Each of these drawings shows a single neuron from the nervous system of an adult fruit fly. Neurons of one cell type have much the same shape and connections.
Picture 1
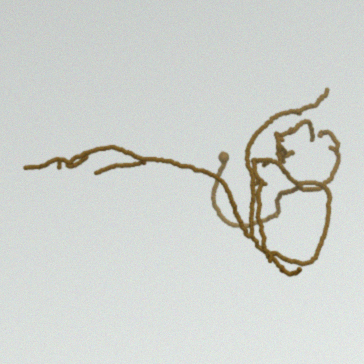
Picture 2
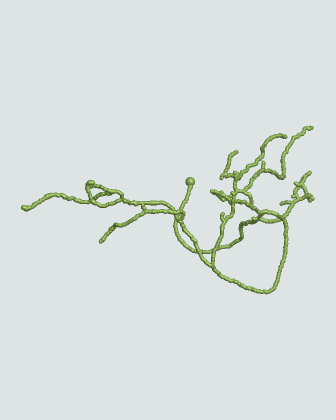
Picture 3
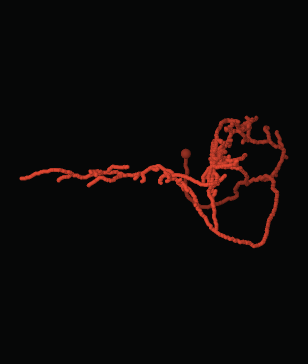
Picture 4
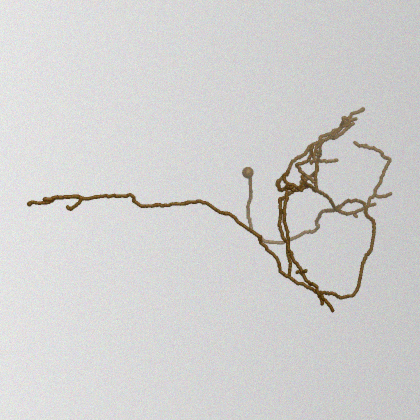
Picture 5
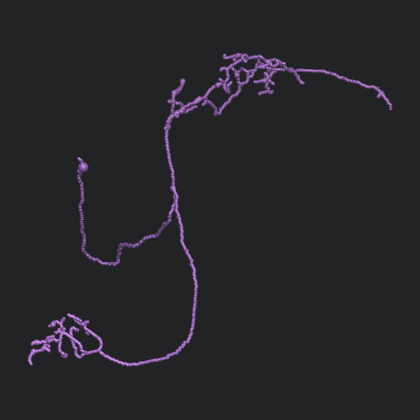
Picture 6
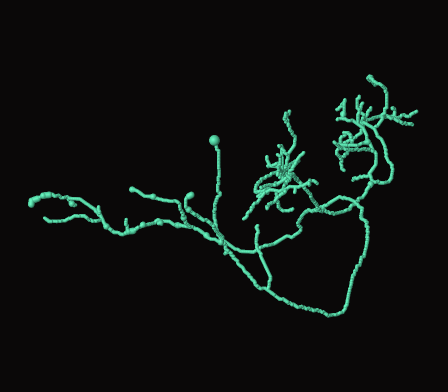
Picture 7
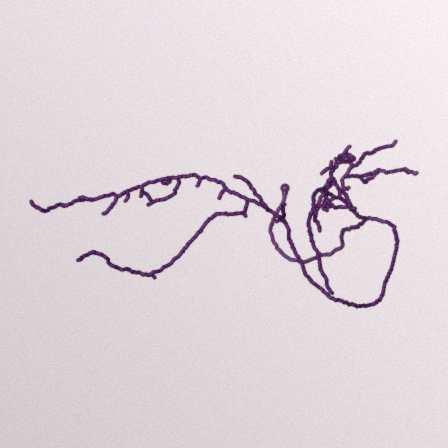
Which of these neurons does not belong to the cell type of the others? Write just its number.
5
